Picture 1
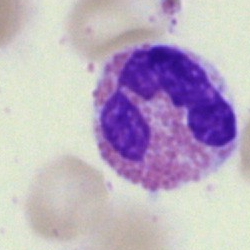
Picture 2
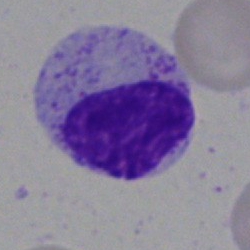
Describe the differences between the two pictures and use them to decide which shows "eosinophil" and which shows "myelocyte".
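So the first picture is the eosinophil and the second is the myelocyte. Both have round outlines, and the myelocyte's is smooth as well.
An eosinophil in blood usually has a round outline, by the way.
In the eosinophil the chromatin is dark purple and densely condensed, and you won't find any nucleoli. In the myelocyte the nucleus sits off-centre toward the lower right, and no nucleolus can be clearly made out there either. Its cytoplasm is a pale lavender-blue. Don't be thrown by the red cell lying just beside it at the upper right.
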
